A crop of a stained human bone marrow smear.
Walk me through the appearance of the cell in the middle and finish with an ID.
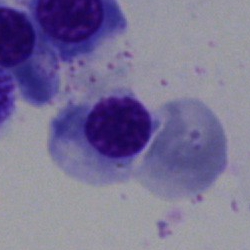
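The chromatin looks dark purple and coarsely clumped, and I can't see any nucleoli. The cytoplasm is pale grey-blue. The nucleus sits to the right, with most of the cytoplasm lying to its left. I'd name this an erythroblast.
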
